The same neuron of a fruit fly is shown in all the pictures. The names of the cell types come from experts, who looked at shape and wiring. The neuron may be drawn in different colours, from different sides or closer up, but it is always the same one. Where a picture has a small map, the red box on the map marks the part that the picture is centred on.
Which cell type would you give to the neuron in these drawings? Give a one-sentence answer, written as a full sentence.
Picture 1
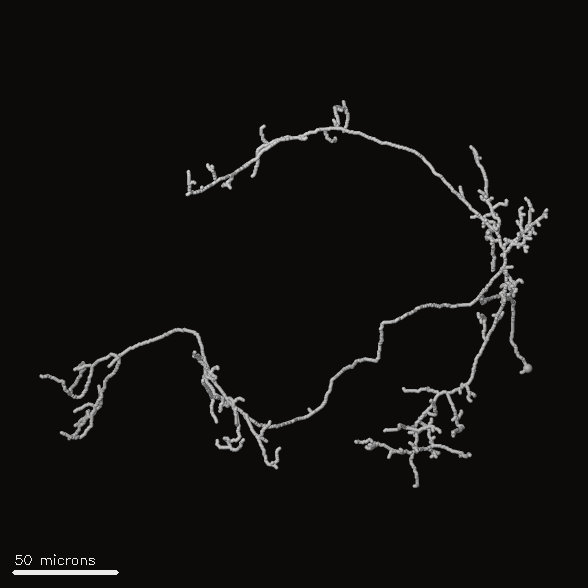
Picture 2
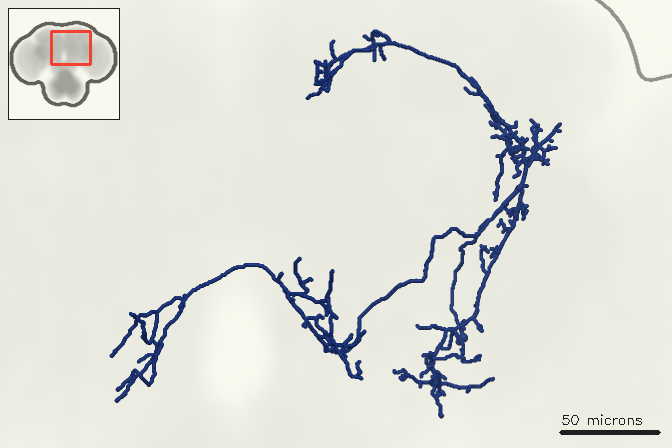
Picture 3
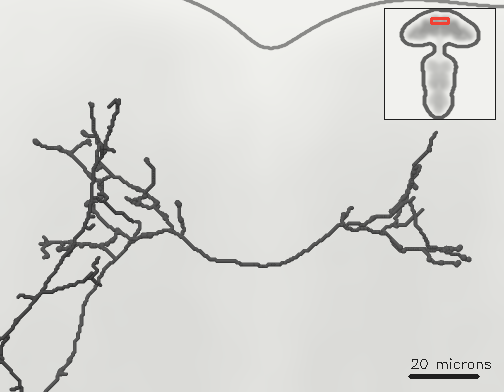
So far as cell type goes, this neuron is ALIN3.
